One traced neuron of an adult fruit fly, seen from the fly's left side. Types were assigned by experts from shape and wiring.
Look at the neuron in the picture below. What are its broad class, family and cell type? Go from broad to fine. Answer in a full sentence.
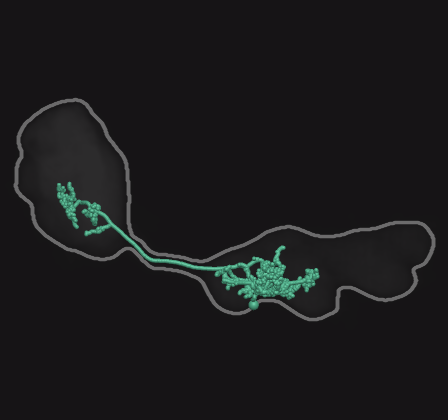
An ascending neuron of hemilineage 05B, type AN05B097.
